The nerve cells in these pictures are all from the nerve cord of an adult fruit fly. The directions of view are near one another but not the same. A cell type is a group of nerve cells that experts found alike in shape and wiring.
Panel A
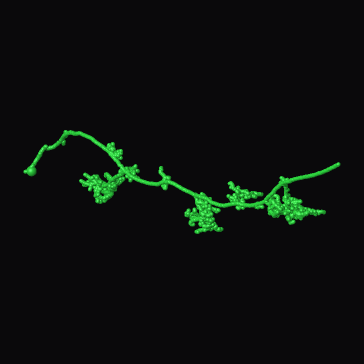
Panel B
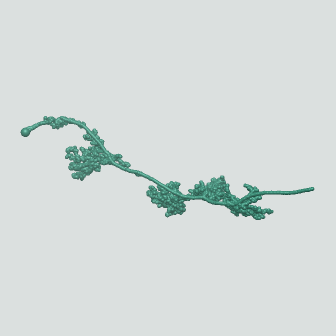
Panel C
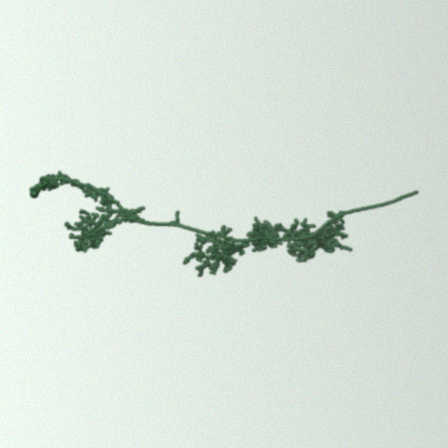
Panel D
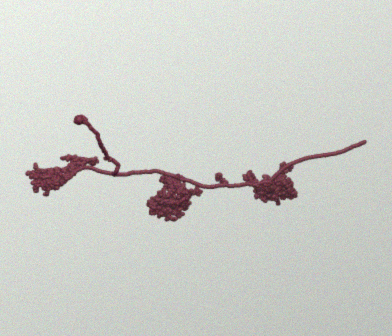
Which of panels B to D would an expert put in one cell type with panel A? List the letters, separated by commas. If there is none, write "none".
D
